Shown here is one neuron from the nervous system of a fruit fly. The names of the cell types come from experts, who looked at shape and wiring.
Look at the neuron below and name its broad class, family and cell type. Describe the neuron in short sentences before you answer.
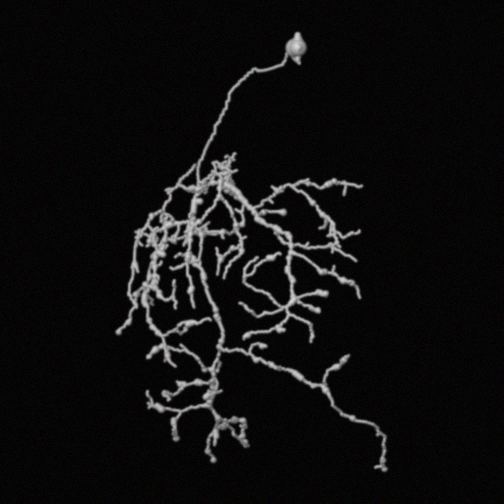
The picture shows dozens of branch ends. As drawn here it is taller than it is wide. This is a nerve-cord intrinsic neuron. The family is hemilineage 13B. The cell type is IN13B030.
